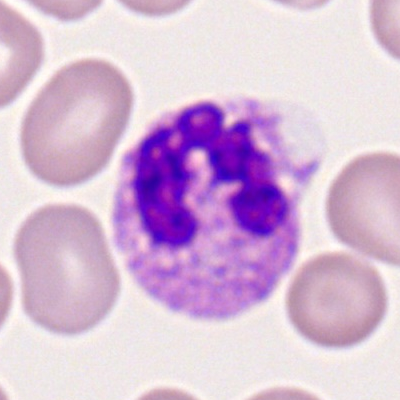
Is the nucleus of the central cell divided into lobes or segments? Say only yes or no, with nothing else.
Yes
